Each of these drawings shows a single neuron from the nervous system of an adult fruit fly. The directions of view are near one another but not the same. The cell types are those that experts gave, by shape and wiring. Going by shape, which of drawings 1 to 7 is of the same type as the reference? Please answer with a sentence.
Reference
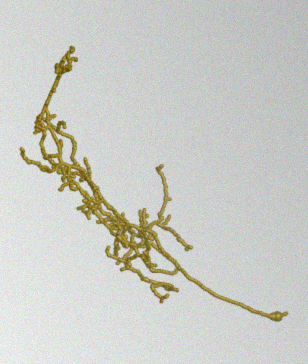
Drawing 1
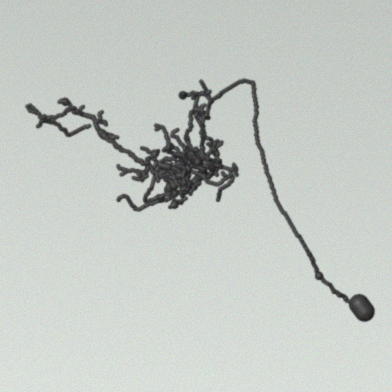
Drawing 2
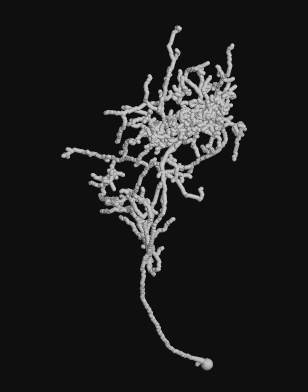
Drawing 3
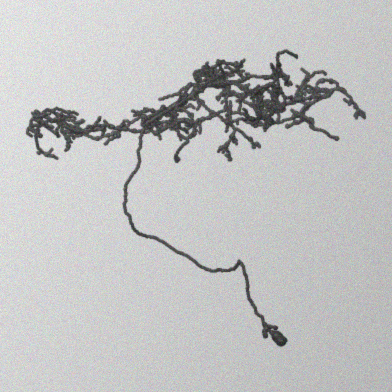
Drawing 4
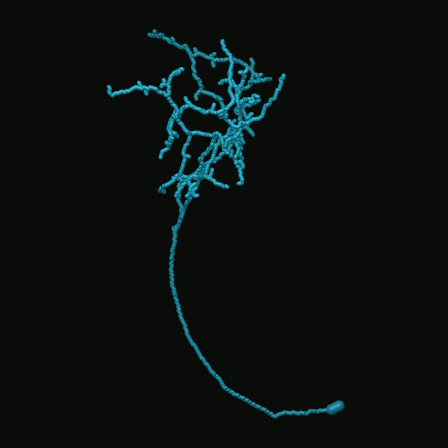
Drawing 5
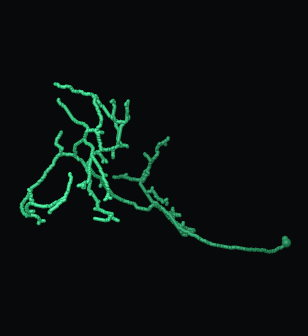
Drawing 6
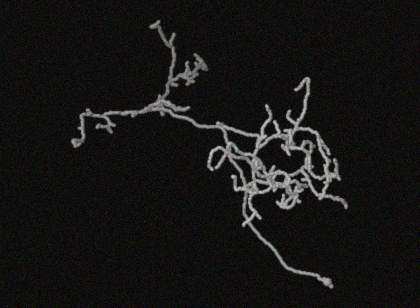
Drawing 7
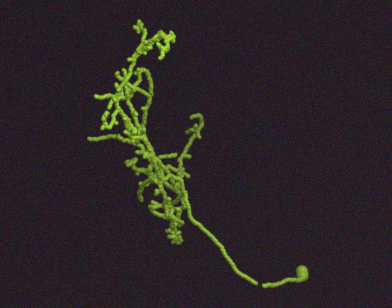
The neuron in drawing 7 is of the same cell type.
